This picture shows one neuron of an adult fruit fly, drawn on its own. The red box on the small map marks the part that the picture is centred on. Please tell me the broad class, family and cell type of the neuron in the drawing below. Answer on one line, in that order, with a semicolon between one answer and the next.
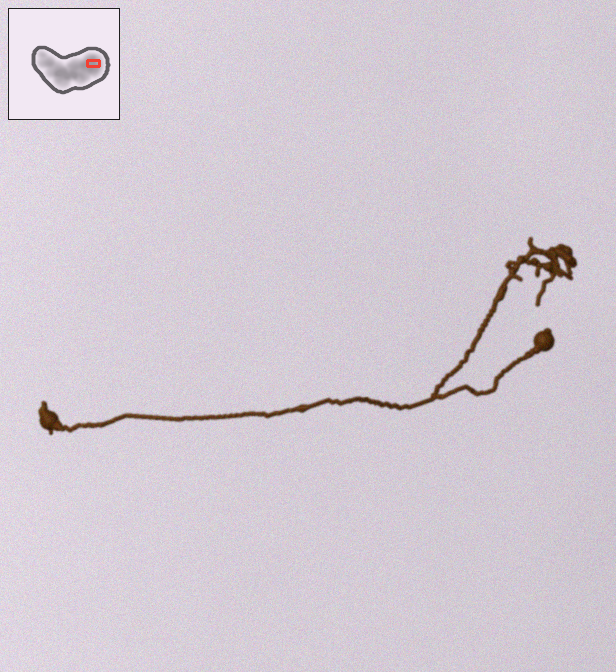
central-brain intrinsic neuron; hemilineage AOTUv3_dorsal; TuBu10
